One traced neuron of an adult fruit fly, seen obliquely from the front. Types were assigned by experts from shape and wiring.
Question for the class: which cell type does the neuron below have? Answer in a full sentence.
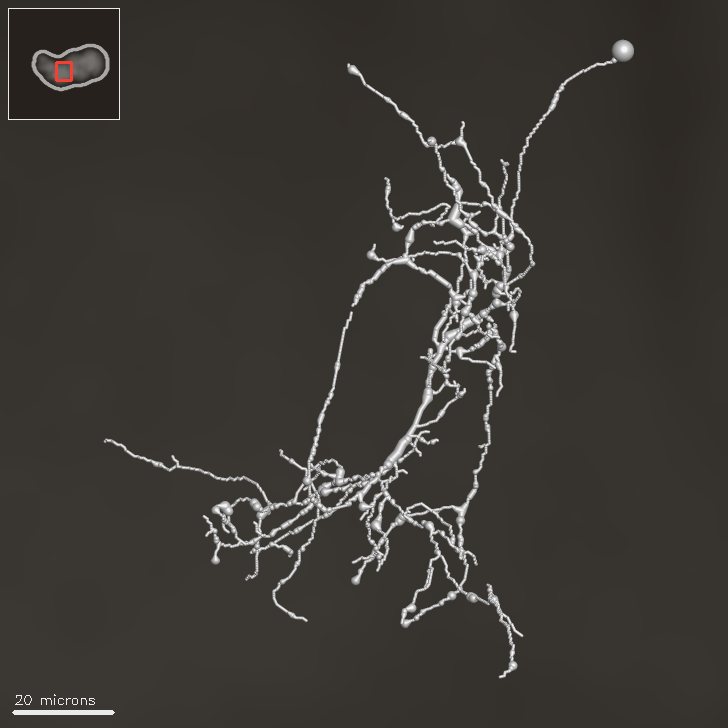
The cell type is IN17A099.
